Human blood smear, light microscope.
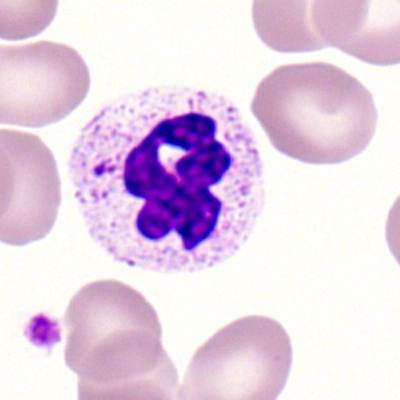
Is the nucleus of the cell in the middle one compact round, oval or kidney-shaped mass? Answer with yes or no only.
No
